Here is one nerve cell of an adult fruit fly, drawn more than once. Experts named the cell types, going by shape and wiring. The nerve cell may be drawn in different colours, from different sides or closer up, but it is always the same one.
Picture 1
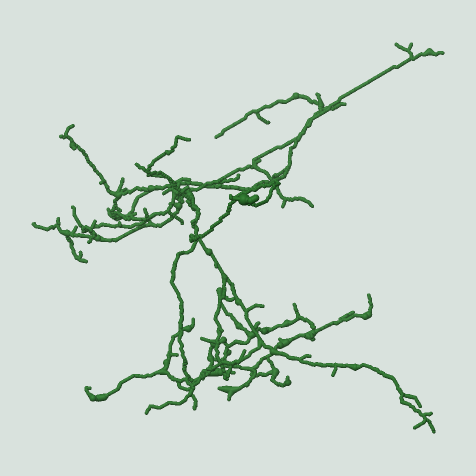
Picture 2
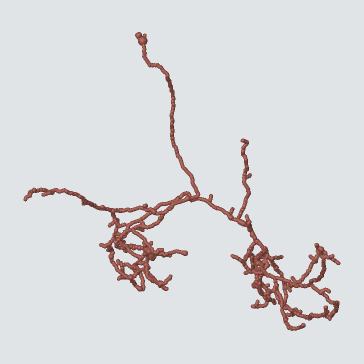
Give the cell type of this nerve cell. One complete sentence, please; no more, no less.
It is as PS192 that this nerve cell is typed.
